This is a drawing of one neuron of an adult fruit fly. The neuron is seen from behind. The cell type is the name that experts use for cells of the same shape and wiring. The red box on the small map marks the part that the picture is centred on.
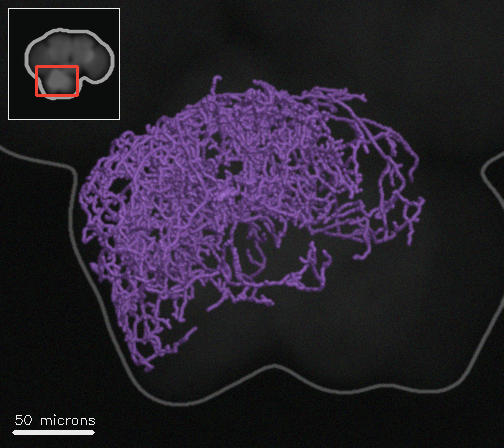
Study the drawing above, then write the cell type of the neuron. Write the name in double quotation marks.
"INXXX008"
